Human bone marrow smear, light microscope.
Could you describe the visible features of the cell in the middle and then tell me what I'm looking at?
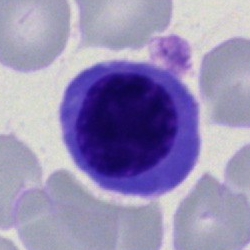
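A round outline first, and the edge looks smooth. The nucleus is off-centre, so the band of cytoplasm is wider on the right side. Its chromatin is dark purple and densely stained, and the cytoplasm around it is a deep blue. And the name: erythroblast.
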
